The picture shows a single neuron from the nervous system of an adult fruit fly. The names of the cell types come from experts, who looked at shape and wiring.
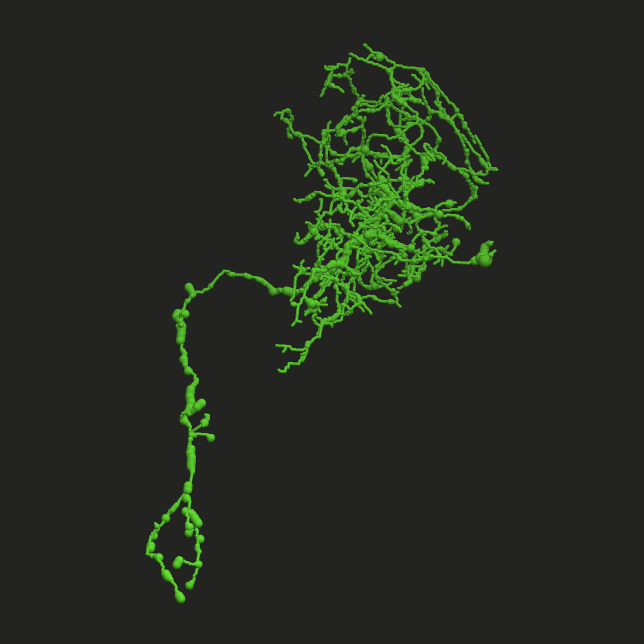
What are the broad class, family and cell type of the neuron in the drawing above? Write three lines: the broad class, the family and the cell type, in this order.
nerve-cord intrinsic neuron
hemilineage 07B
IN07B061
